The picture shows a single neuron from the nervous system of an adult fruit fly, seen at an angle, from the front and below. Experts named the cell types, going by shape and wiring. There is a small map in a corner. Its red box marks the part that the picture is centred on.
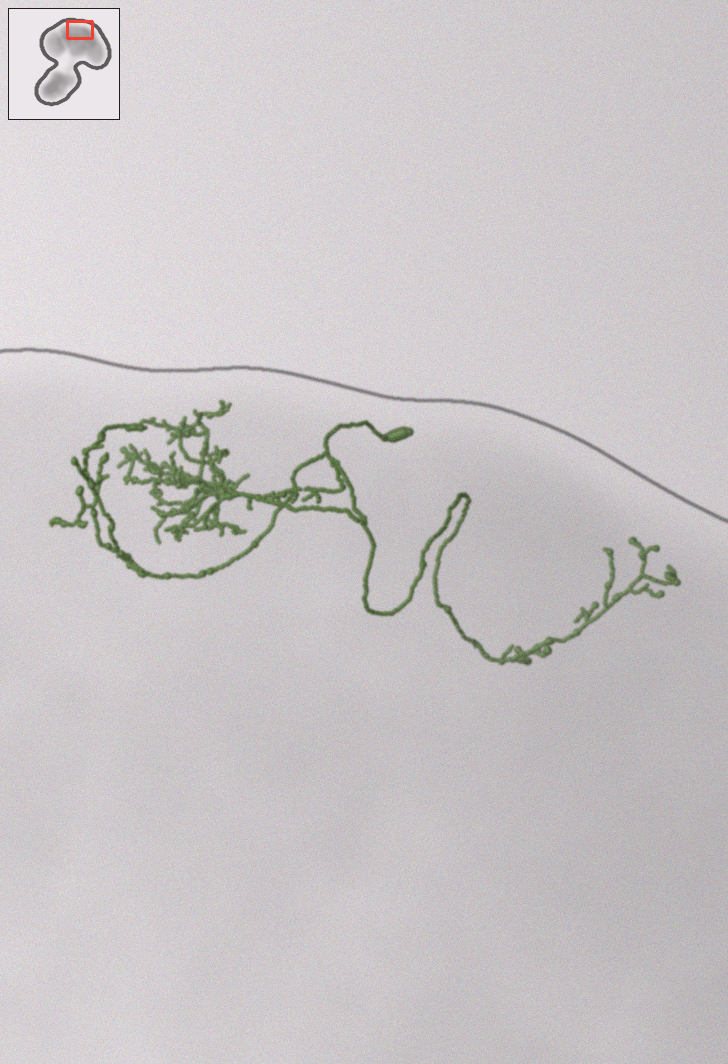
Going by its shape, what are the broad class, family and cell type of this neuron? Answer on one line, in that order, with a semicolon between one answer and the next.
central-brain intrinsic neuron; hemilineage SMPad3; SMP135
